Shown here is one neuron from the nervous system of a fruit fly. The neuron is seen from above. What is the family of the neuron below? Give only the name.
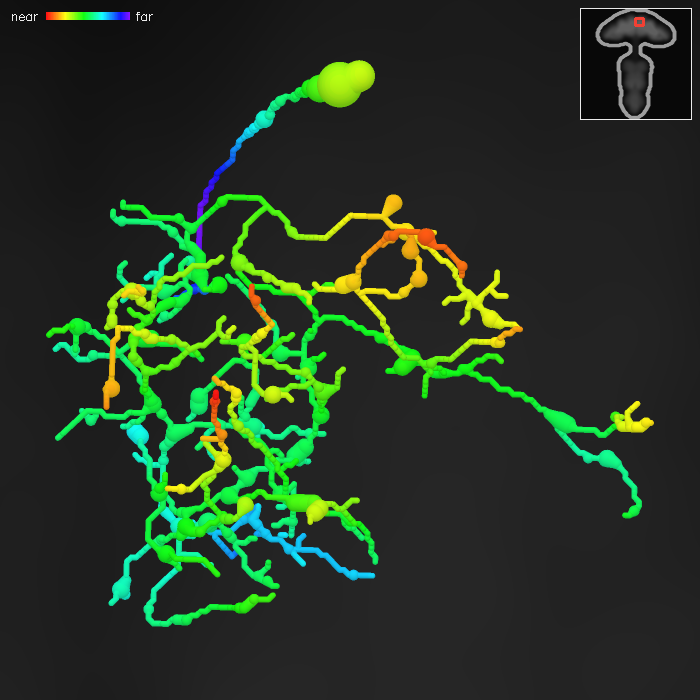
hemilineage TRdm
